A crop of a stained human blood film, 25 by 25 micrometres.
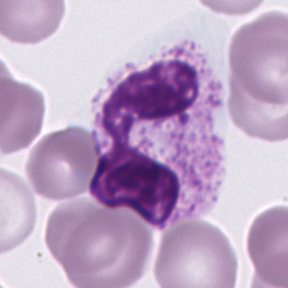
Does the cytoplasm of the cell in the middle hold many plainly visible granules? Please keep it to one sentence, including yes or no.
Yes, the cytoplasm of the cell is rich in visible granules.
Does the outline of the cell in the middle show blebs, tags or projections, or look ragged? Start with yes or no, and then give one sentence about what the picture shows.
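Yes. Granules reach the cell's edge, making its outline look ragged.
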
